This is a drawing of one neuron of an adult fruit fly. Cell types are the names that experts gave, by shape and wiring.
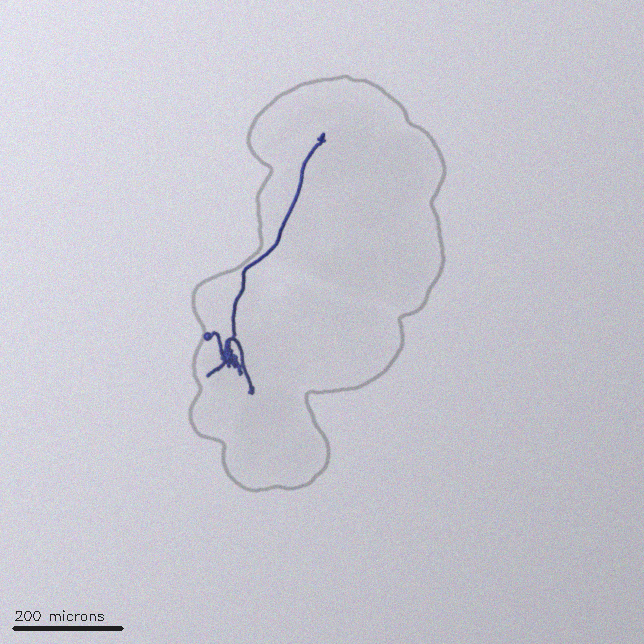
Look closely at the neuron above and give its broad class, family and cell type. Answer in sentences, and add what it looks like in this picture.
This is an ascending neuron. Its family is hemilineage 10B. The cell type is AN10B048. From top to bottom in the picture it spans about 500 microns. In this view it is taller than it is wide.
